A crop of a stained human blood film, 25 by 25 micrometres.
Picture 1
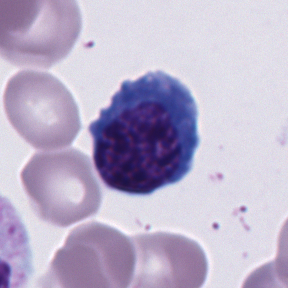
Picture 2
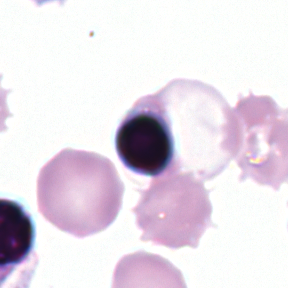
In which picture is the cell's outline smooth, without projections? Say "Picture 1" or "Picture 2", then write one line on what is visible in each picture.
Picture 2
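In picture 1: Small blunt bulges stand out along the upper-left edge of the cell.
In picture 2: The outline of the cell is smooth, without projections.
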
